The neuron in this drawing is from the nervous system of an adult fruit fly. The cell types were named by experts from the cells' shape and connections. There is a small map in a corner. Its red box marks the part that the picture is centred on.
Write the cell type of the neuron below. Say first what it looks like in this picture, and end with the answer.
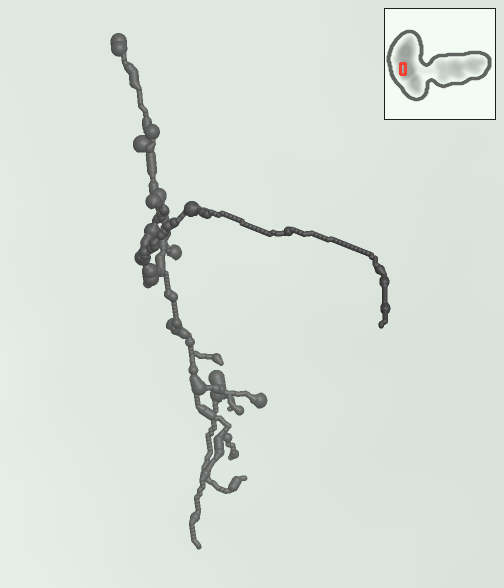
It is in the brain and does not reach the nerve cord. The drawing shows no cell body. It is a sensory neuron entering the brain. It is of cell type TPMN1.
